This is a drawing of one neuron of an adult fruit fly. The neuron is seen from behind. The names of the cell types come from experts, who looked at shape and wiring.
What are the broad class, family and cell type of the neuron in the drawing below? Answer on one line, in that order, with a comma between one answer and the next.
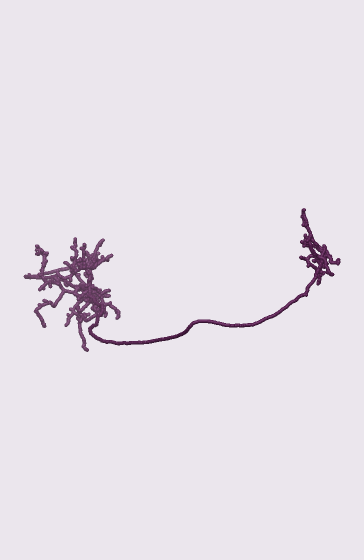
optic-lobe intrinsic neuron, Tm, Tm36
